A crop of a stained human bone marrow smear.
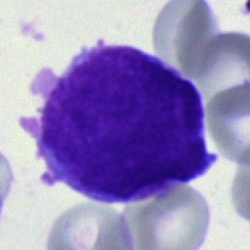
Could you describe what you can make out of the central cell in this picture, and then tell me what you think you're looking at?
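Nucleus first: it takes up nearly the whole cell. Chromatin next: dense and dark purple throughout. Cytoplasm: only a thin bluish-violet rim, visible mostly along the lower left edge. Outline: small pale lilac blebs project from the left edge. Name: blast.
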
